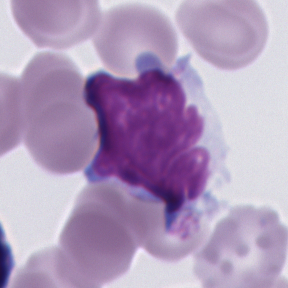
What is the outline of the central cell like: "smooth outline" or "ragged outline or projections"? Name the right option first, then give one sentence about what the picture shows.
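Ragged outline or projections. Fine, ragged, hair-like projections fringe the cytoplasm on the right side of the cell.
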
